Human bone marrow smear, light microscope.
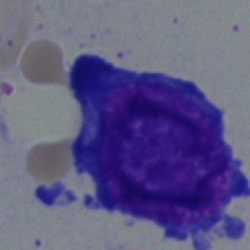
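Proerythroblast, the cell in the middle. Notice first its outline, irregular and frayed at the edge. The cytoplasm takes a deep, intense blue stain, while the nucleus stains a redder purple than the blue around it. Beside the lower edge, small blue fragments of cytoplasm lie detached from the cell.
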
